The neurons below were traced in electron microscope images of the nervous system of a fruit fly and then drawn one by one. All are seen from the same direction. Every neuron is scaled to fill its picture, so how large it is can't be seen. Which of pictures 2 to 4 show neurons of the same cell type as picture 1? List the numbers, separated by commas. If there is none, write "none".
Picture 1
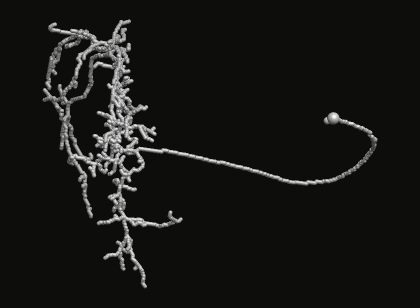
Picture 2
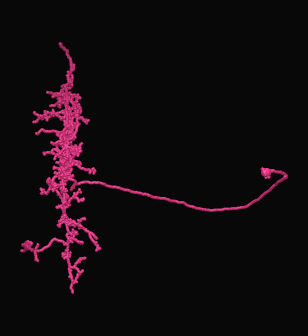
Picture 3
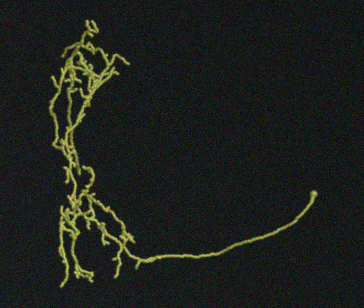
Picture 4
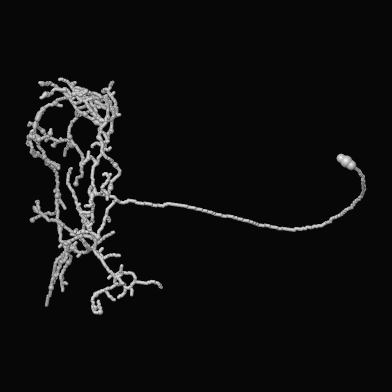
2, 4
